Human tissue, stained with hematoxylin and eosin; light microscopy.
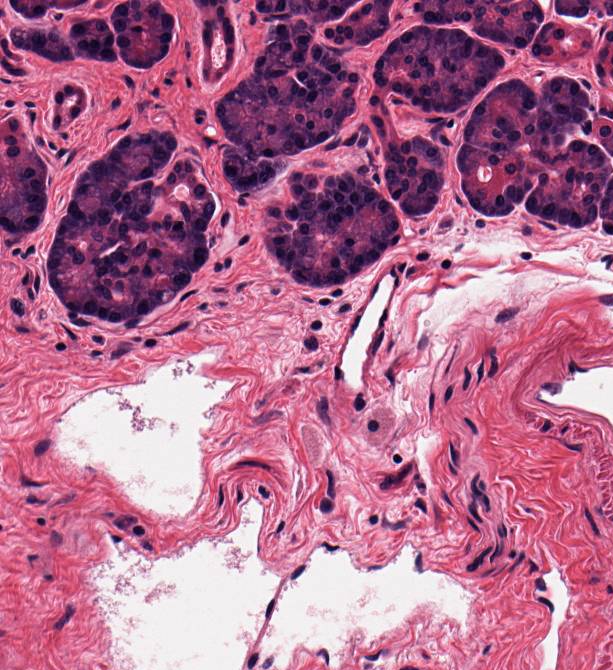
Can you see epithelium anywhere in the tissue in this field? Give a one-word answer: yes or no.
Yes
